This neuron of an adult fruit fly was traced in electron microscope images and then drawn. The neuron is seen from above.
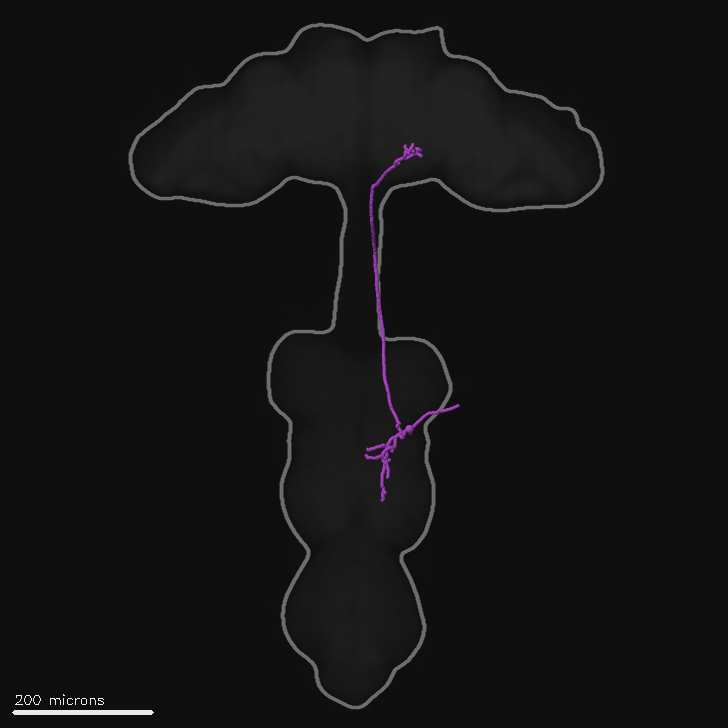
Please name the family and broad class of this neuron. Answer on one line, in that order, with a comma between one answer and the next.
class mechanosensory proprioceptive, sensory neuron ascending to the brain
